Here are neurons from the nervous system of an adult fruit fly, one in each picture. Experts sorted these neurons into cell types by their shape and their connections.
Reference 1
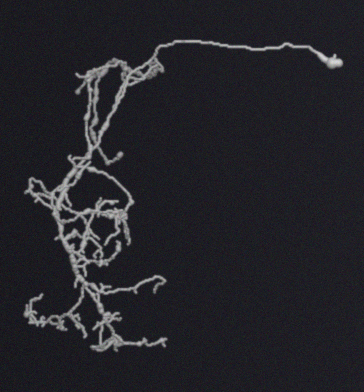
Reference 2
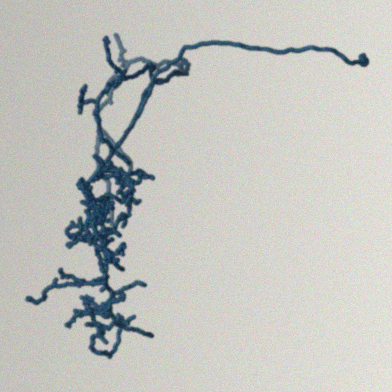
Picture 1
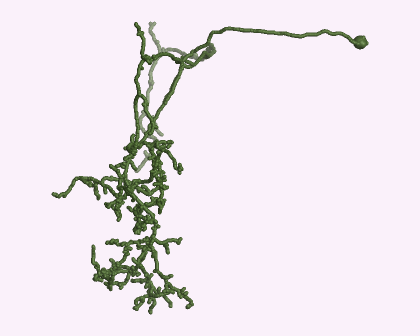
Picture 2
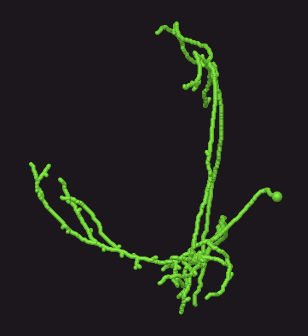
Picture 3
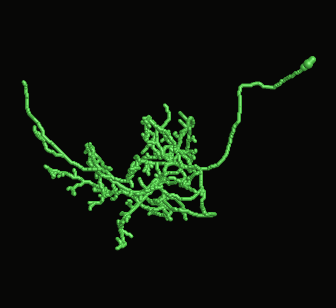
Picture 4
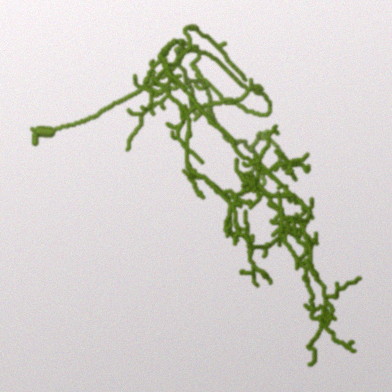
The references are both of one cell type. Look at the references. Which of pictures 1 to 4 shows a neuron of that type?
Picture 1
